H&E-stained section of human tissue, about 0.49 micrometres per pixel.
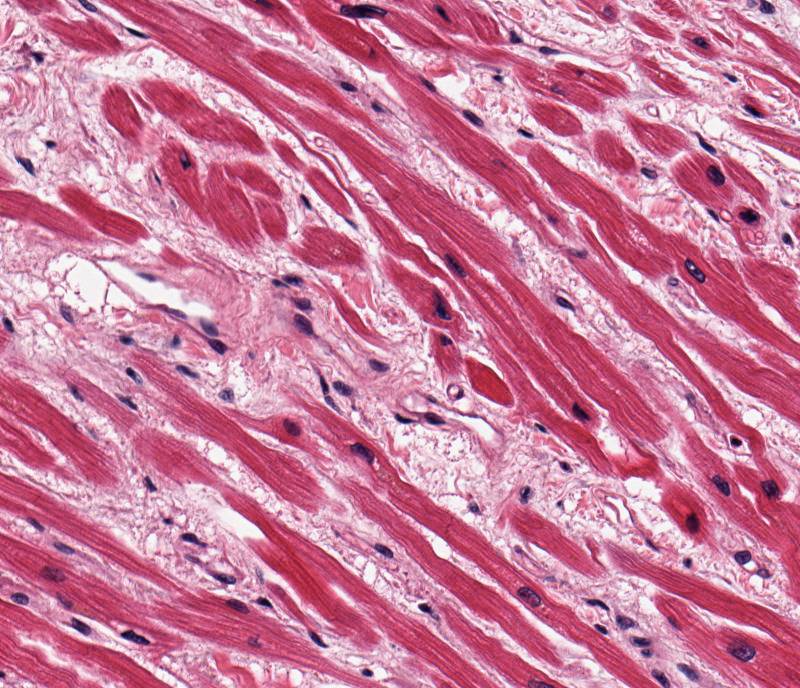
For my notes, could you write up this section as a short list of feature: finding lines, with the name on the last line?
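Branching: some muscle fibres branch and join neighbouring fibres
Nuclei: oval, central within the muscle fibres
Cytoplasm: deep pink-red
Interstitium: small dark elongated nuclei scattered in the connective tissue between fibres
Name: atrial appendage of the heart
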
